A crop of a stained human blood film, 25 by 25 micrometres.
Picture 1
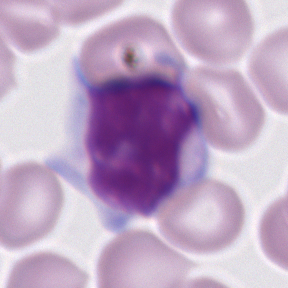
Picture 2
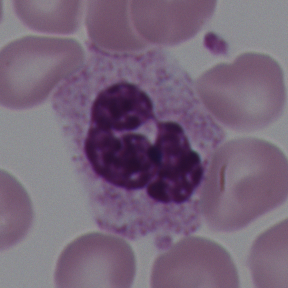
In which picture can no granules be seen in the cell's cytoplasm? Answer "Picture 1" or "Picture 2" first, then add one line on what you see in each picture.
Picture 1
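Picture 1: No granules can be seen in the cytoplasm.
Picture 2: The cytoplasm is evenly filled with fine lilac granules.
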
